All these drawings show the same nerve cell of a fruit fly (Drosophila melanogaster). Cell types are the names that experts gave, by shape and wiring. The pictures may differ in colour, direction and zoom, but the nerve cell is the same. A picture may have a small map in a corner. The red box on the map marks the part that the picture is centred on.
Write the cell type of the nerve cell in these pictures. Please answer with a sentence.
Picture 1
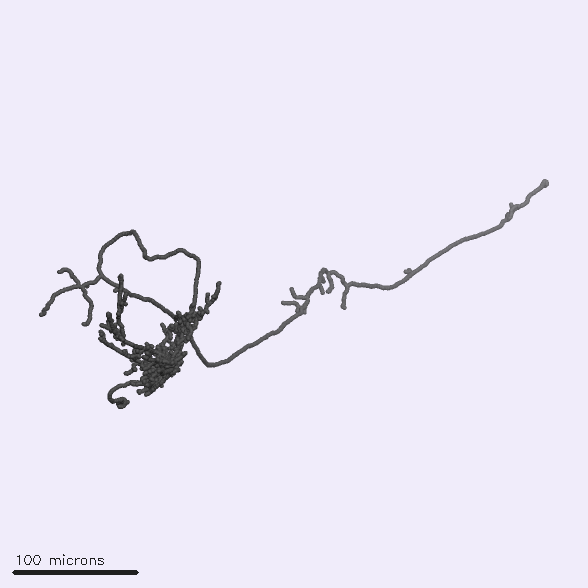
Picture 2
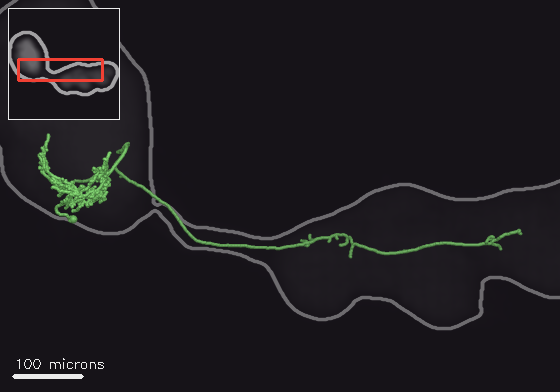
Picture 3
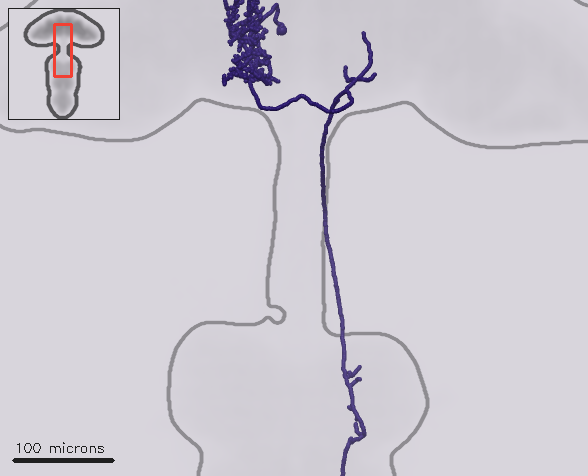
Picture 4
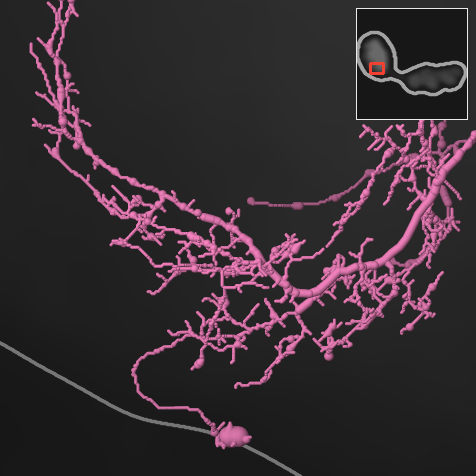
The cell type is DNge034.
